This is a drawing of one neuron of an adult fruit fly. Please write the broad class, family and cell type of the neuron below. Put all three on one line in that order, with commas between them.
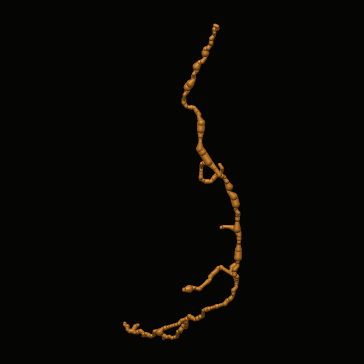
sensory neuron entering the nerve cord, class mechanosensory tactile, SNta28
